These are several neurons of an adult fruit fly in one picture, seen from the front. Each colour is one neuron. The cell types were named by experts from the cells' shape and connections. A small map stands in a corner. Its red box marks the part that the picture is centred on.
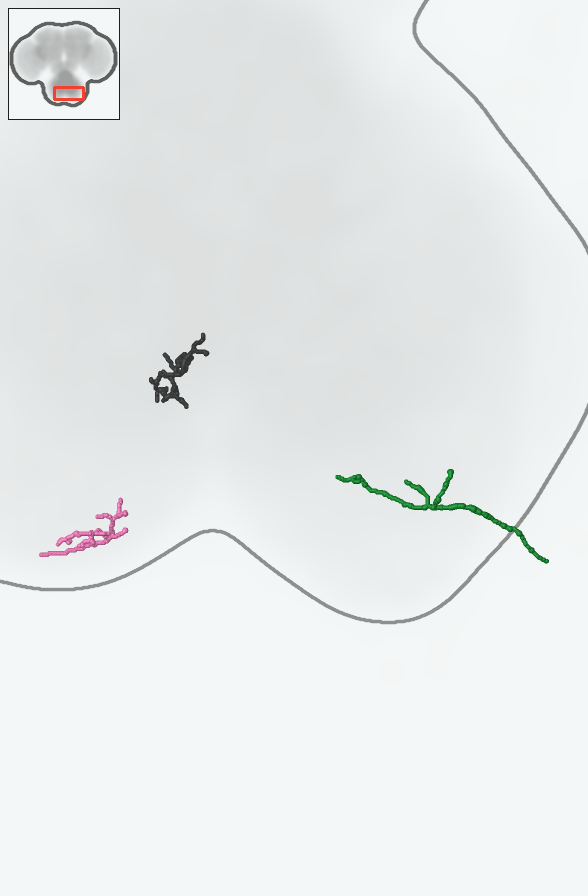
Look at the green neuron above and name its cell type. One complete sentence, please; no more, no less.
By type, the neuron is SNta29.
